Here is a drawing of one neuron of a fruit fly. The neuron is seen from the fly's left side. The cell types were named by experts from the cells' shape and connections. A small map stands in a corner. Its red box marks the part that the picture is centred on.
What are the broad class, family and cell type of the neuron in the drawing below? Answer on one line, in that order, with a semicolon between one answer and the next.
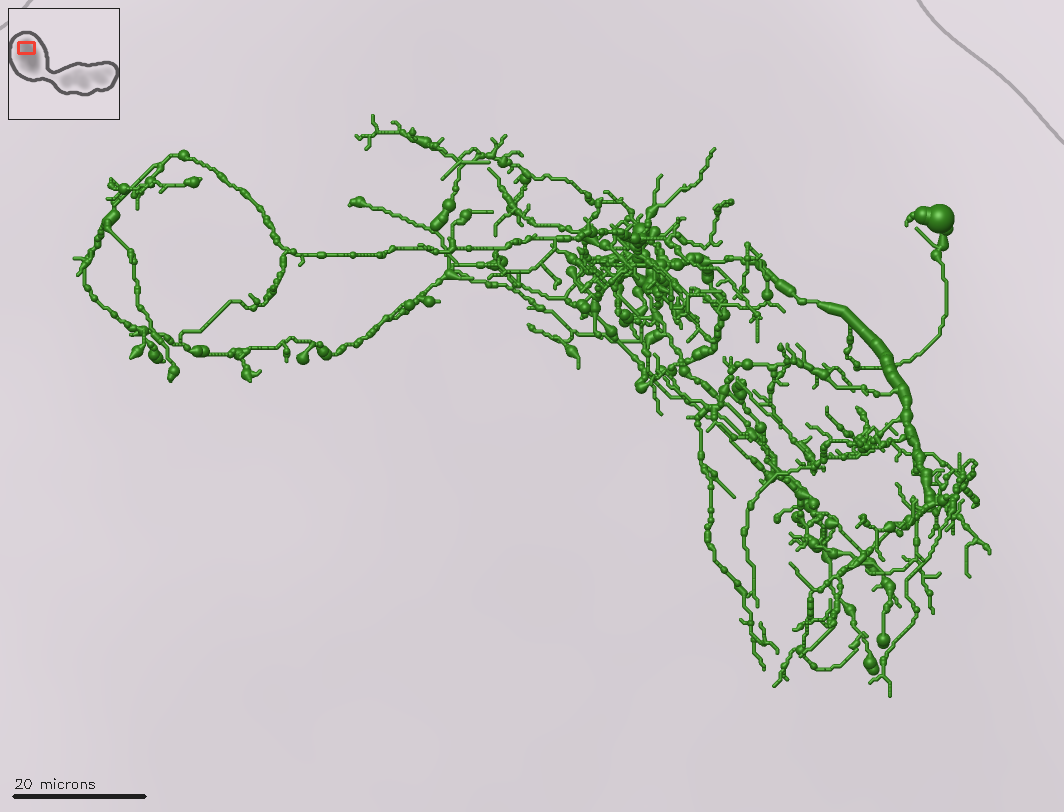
central-brain intrinsic neuron; hemilineage DM4_dorsal; SMP375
